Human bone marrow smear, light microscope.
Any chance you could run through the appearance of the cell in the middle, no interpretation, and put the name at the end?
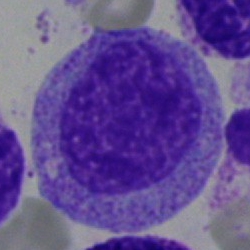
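Chromatin here is finely stippled, a dense purple broken up by tiny pale spots. A pale blue-grey rim of cytoplasm runs round the nucleus, and it's widest along the lower edge of the cell. Fine purple granules are scattered all through that cytoplasm. It's a promyelocyte.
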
